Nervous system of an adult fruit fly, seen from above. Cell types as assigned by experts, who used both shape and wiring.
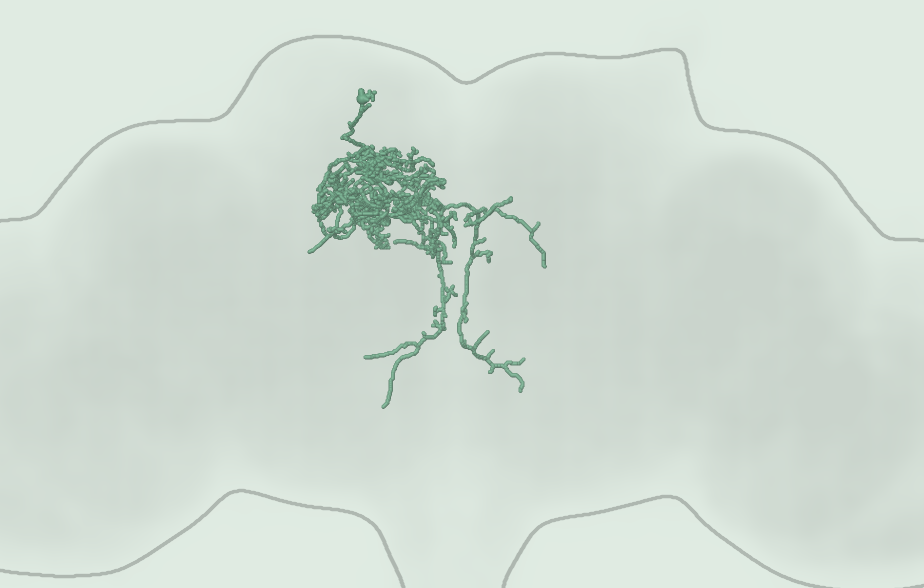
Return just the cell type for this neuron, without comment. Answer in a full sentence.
The cell type is GNG593.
